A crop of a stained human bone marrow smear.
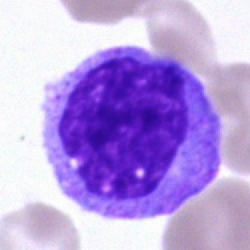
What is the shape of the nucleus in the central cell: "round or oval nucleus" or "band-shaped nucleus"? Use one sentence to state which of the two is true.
Its nucleus is a round or oval mass rather than a curved band.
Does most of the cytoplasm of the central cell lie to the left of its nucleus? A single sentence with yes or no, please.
No, what lies toward the left is the nucleus of the cell.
